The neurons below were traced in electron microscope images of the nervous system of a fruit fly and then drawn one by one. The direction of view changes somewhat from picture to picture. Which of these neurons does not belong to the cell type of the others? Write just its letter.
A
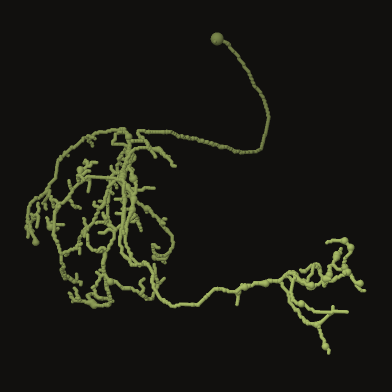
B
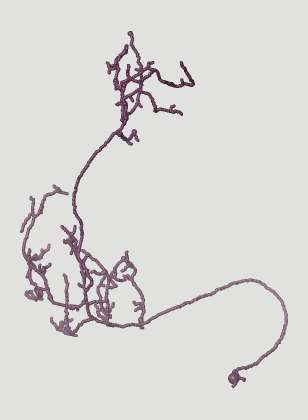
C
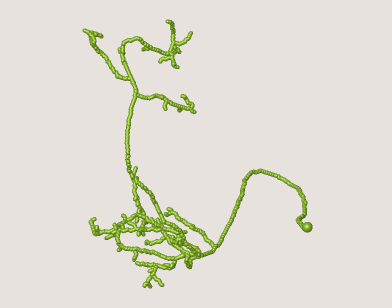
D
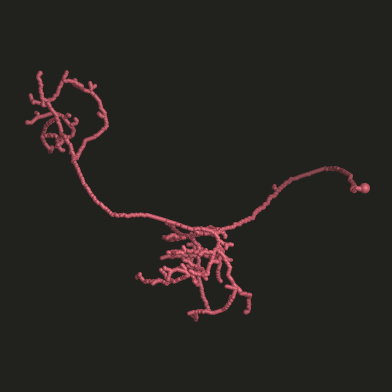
A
